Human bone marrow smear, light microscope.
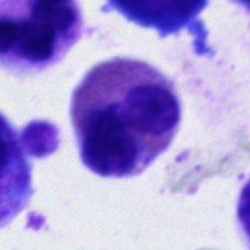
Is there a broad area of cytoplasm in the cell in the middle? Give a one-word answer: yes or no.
No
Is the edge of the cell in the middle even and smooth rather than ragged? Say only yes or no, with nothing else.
Yes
